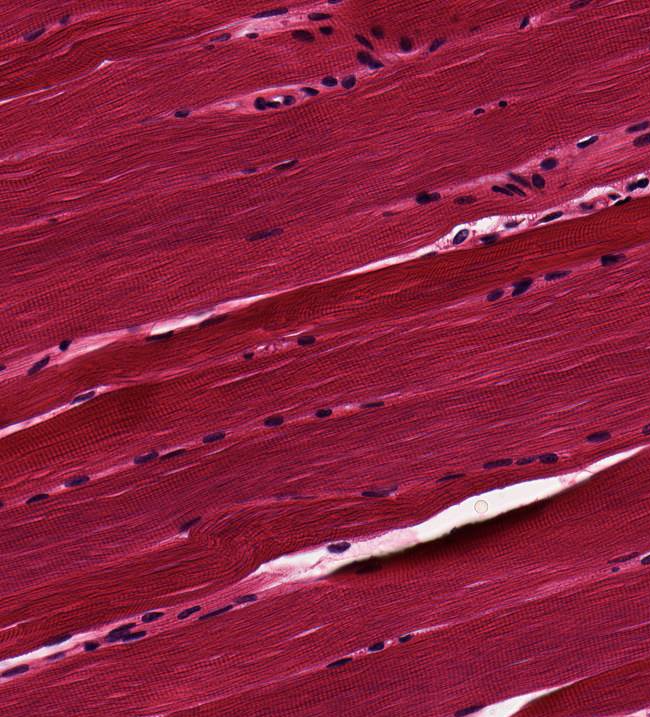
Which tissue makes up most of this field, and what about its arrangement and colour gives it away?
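Field mainly skeletal muscle: long parallel fibres running lower left to upper right across the whole field. Fine cross-striations across the fibres; fibres straight, unbranched, no intercalated discs. Nuclei mostly flattened, elongated, at fibre borders rather than centres.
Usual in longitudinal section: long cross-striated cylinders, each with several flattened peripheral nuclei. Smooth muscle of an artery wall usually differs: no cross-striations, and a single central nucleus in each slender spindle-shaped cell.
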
